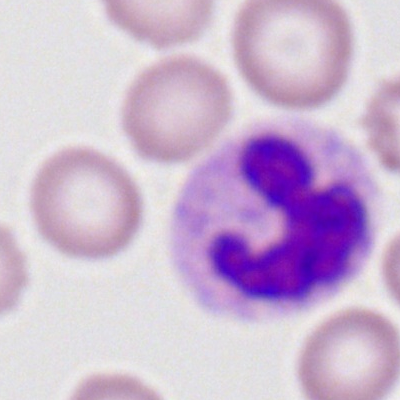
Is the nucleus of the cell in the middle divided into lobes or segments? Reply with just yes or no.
Yes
